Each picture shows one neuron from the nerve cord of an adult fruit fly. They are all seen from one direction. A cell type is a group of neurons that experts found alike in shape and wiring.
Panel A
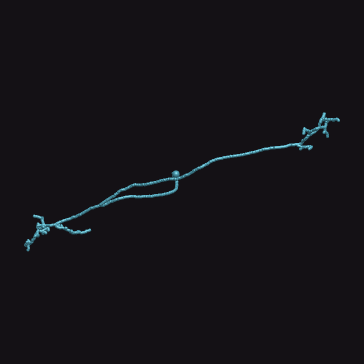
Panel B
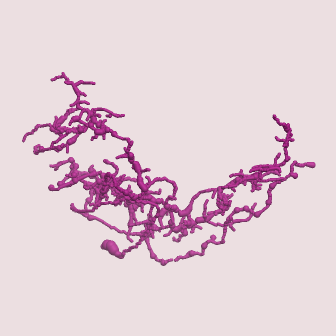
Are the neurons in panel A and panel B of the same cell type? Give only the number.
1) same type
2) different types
2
